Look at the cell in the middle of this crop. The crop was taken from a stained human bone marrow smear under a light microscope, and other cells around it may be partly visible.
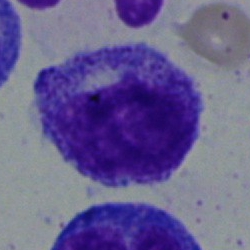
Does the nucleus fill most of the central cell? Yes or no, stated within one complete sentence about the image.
Yes, the cell's cytoplasm is limited to a thin rim around the nucleus.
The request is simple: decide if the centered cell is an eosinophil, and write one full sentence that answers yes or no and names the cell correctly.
No, it is not an eosinophil that lies in the middle but a myelocyte.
